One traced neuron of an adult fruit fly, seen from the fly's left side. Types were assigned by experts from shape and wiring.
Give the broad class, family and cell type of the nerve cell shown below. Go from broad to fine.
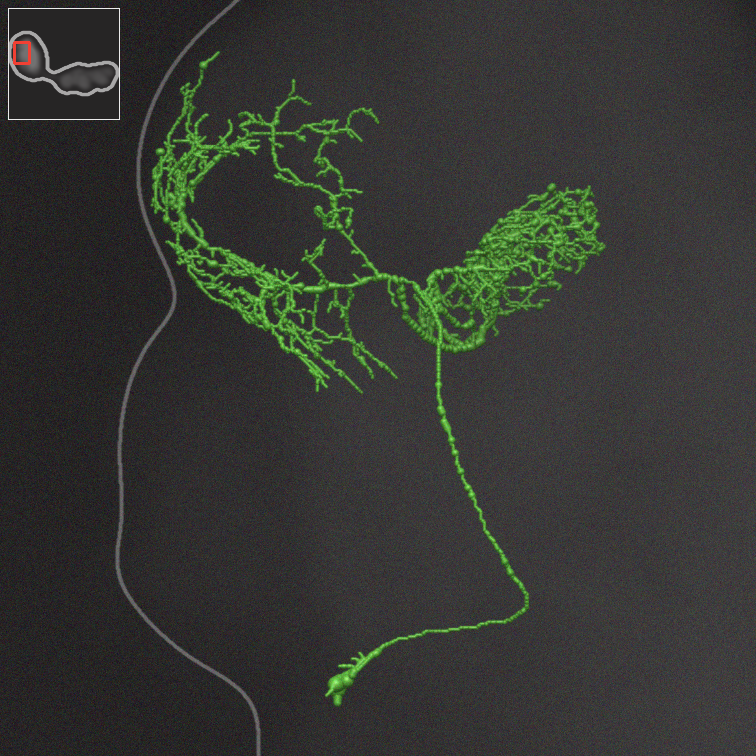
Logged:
central-brain intrinsic neuron; hemilineage LALv1_dorsal; FB4H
